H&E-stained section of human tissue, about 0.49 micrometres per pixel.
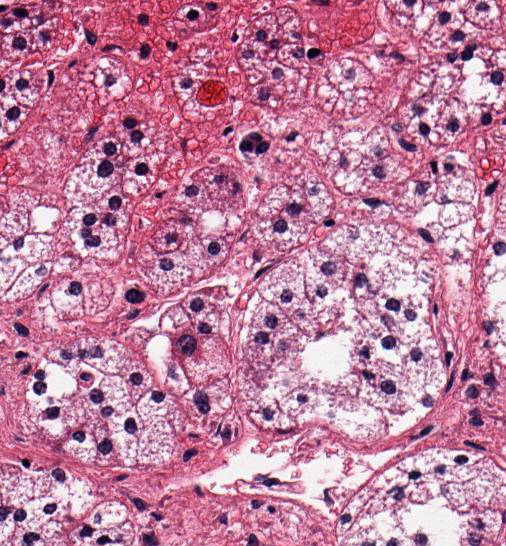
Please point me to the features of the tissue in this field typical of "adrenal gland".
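Adrenal gland. Fits: most cells have abundant pale, finely vacuolated, bubbly cytoplasm.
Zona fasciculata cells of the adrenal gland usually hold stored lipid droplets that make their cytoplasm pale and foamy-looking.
Also seen: cells grouped in rounded nests throughout, separated by thin, delicate pink septa bearing flattened elongated nuclei. Packed red blood cells fill thin-walled channels along the top edge.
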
